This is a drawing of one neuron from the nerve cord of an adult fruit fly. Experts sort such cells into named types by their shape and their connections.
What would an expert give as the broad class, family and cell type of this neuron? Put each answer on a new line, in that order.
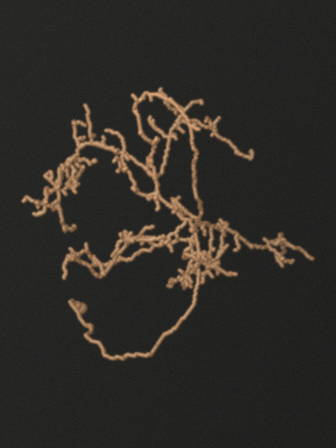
nerve-cord intrinsic neuron
hemilineage 04B
IN04B112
